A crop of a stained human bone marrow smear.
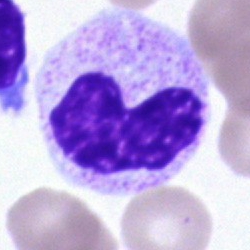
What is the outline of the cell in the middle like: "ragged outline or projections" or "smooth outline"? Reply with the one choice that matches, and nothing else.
Smooth outline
